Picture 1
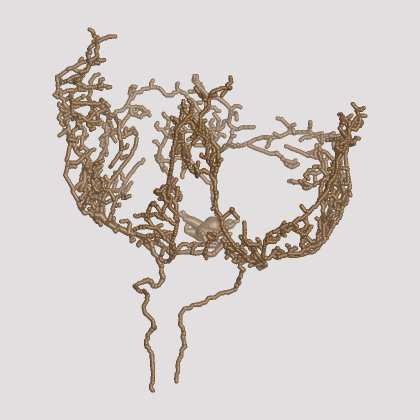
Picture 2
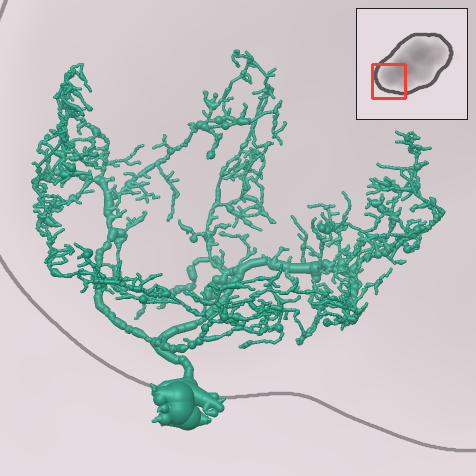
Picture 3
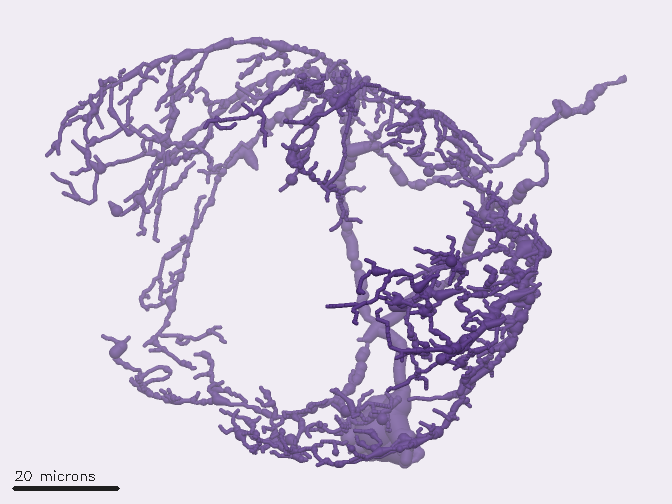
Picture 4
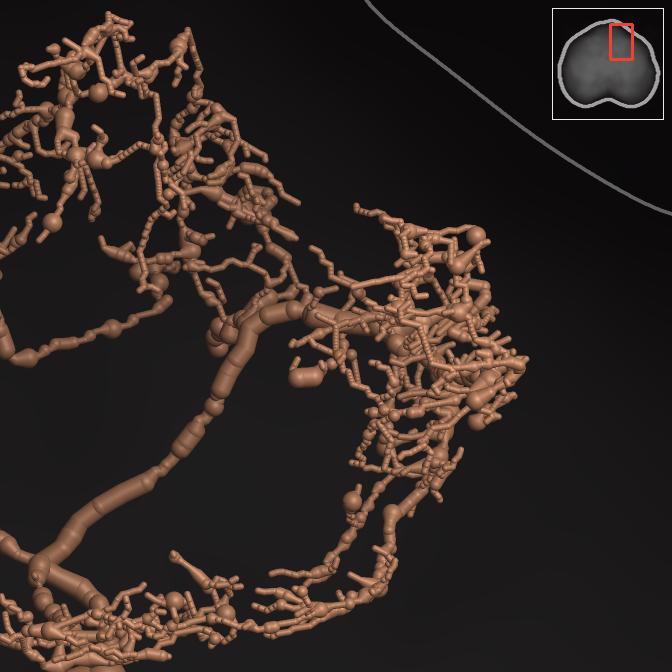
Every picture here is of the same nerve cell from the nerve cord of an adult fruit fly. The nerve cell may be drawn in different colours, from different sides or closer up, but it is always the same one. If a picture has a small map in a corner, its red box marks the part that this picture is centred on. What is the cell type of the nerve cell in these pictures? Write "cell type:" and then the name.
cell type: INXXX283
